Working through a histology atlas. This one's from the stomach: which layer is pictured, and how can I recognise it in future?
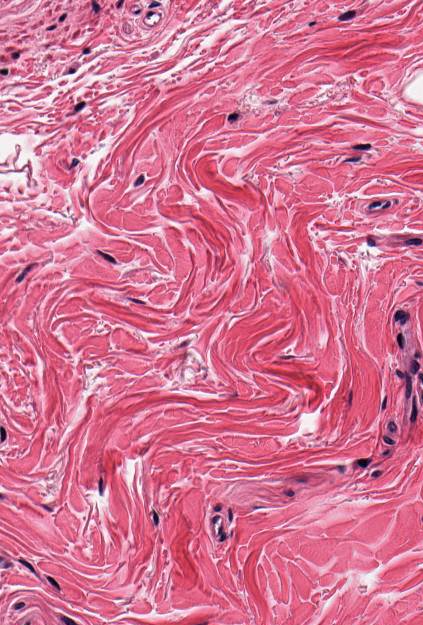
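Here you are looking at dense connective tissue. Its collagen bundles are wavy, and the nuclei between them, dark, thin and elongated, are sparse.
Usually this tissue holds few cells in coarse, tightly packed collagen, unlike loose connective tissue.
Thin white clefts part many bundles, and toward the upper left the fibres become finer and looser than in the centre.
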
